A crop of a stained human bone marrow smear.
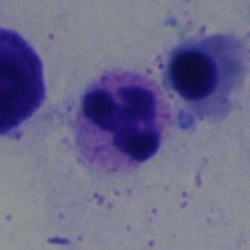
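Segmented neutrophil: the nucleus is divided into several closely joined lobes, and its chromatin is dense and dark purple. The cytoplasm is pale pink-lilac, with fine pink-purple granules scattered through it.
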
